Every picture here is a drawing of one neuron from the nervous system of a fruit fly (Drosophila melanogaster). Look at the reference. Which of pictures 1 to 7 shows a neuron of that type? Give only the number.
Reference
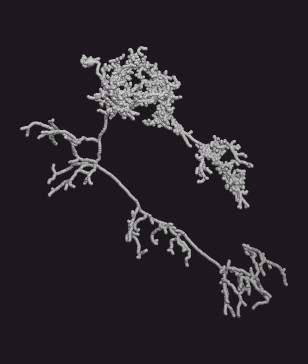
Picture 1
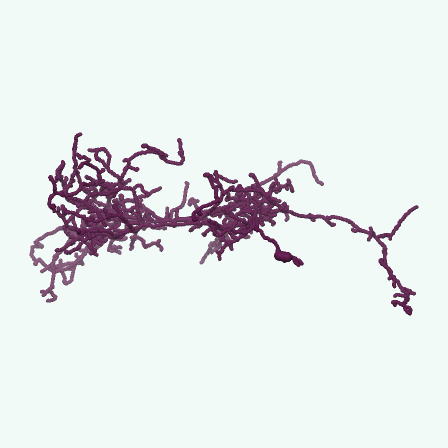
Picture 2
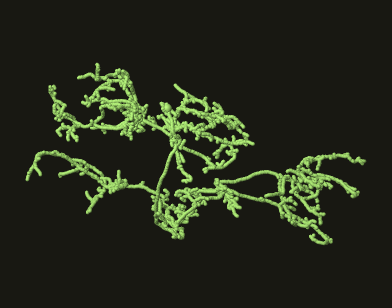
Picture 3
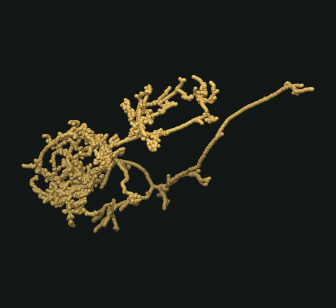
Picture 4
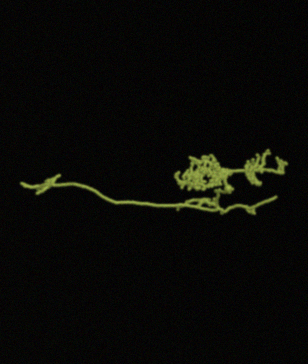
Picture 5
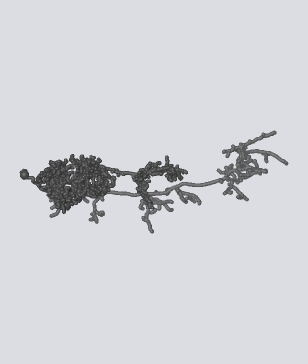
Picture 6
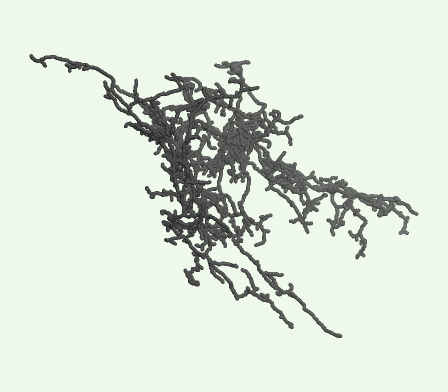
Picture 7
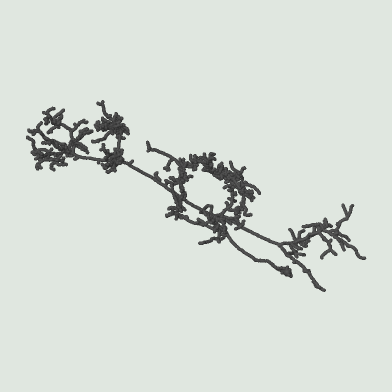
5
